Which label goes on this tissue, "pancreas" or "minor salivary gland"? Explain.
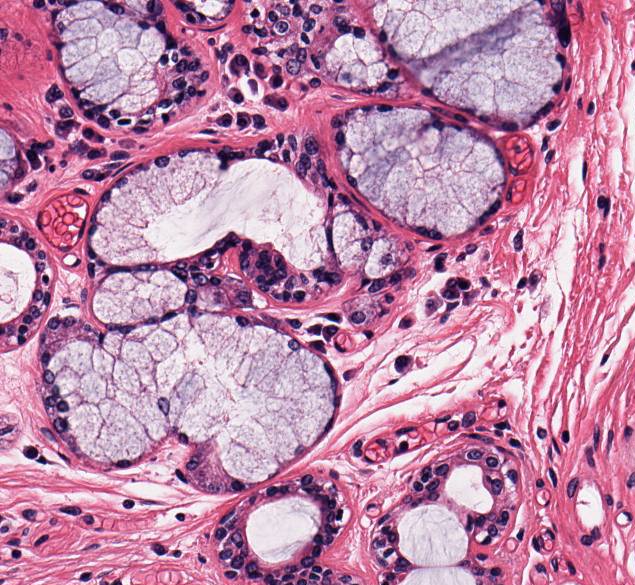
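It is minor salivary gland. The acinar cells have pale grey-blue, foamy-looking cytoplasm typical of mucous cells, with nuclei flattened against the base at each acinus's edge.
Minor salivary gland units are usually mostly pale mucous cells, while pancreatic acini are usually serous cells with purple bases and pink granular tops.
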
